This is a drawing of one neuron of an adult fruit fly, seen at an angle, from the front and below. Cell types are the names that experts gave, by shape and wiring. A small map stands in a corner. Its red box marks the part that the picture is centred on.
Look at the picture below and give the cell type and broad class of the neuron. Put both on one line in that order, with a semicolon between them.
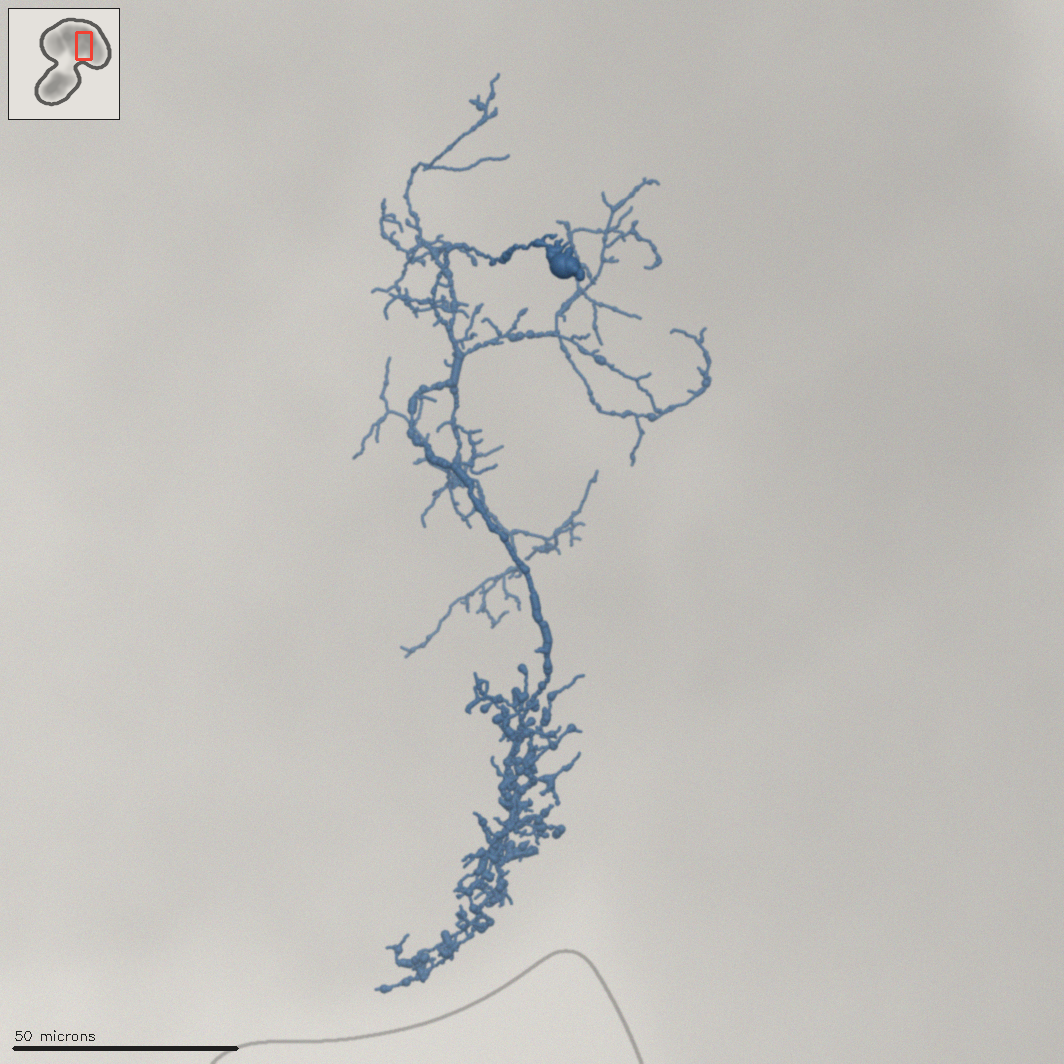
VES043; central-brain intrinsic neuron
